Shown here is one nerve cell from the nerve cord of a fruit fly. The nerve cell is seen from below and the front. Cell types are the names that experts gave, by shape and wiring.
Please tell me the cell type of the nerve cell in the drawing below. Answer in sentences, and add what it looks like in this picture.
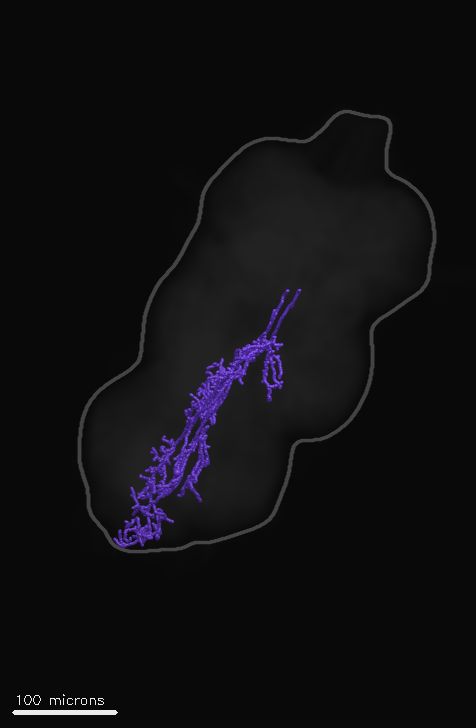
The cell type is IN10B011. This is a nerve-cord intrinsic neuron. From top to bottom in the picture it spans about 250 microns. As drawn here it is taller than it is wide.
